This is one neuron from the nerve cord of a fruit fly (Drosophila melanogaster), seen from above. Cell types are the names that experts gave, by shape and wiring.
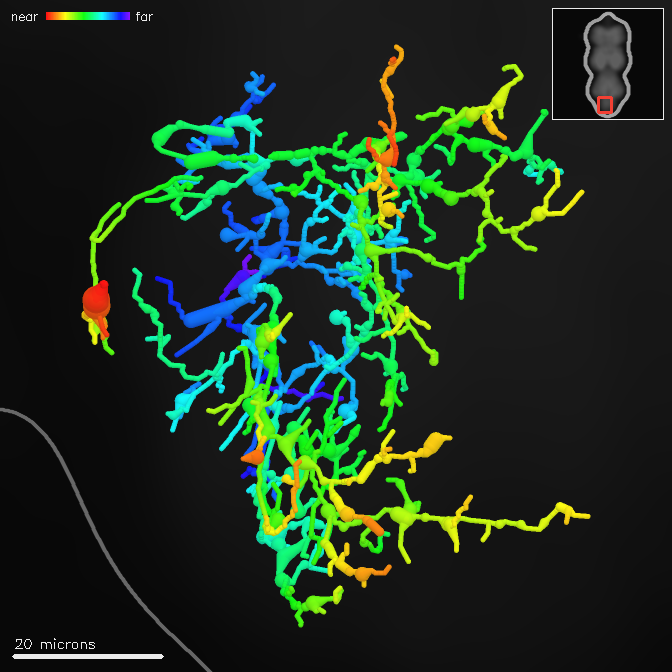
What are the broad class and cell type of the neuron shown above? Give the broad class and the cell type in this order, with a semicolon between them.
nerve-cord intrinsic neuron; INXXX473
